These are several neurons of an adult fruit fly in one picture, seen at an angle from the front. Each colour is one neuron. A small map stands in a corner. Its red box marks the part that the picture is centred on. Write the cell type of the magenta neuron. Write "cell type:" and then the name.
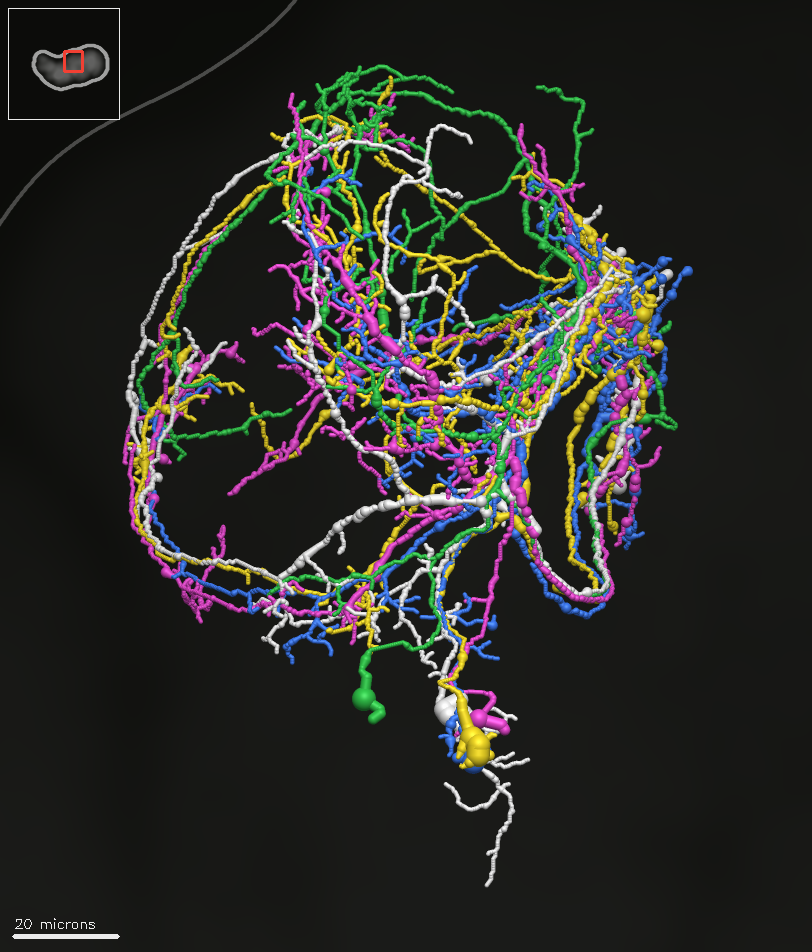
cell type: CL086_d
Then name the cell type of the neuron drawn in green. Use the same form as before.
cell type: CL087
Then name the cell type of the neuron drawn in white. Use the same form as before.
cell type: CL086_e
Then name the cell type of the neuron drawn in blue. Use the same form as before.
cell type: CL089_b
